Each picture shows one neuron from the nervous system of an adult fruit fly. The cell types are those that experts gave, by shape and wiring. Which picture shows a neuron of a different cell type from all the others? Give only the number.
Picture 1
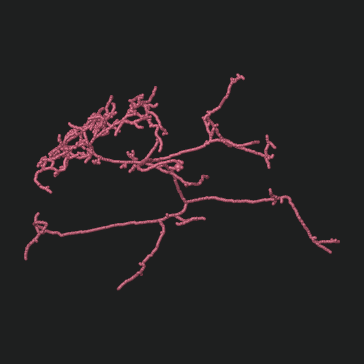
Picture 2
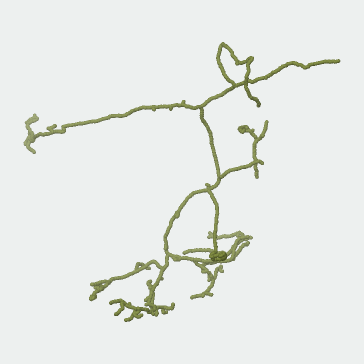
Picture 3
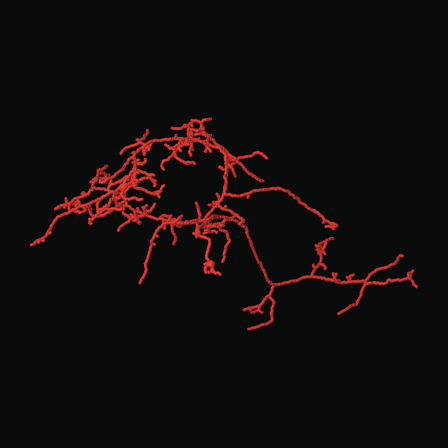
2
